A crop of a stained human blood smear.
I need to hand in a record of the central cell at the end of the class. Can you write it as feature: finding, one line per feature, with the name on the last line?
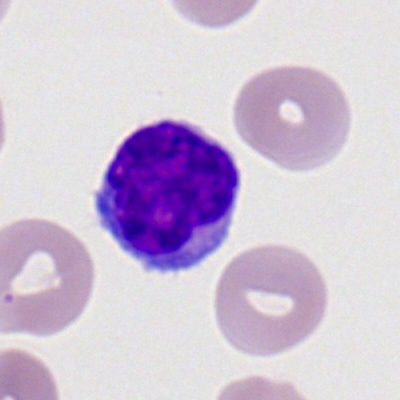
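Outline: roughly round
Chromatin: dark purple, coarsely clumped
Cytoplasm: no granules seen
Edge: fine short projections fringing the lower left
Identification: lymphocyte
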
